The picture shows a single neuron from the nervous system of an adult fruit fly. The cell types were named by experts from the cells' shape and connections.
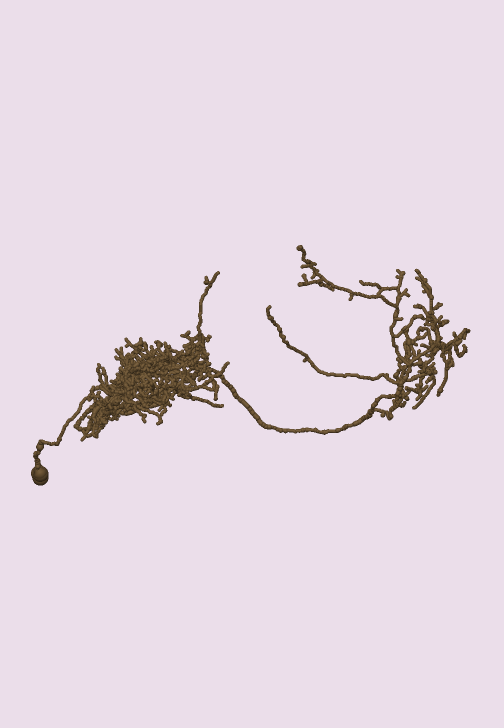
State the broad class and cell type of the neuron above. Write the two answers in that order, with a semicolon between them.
central-brain intrinsic neuron; IB065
